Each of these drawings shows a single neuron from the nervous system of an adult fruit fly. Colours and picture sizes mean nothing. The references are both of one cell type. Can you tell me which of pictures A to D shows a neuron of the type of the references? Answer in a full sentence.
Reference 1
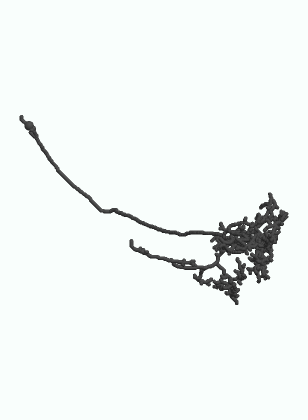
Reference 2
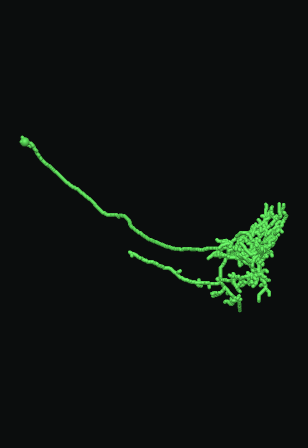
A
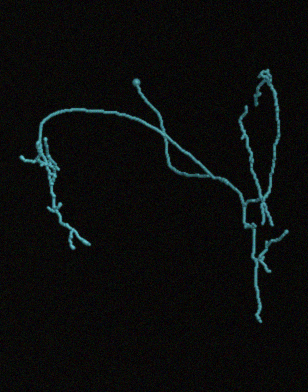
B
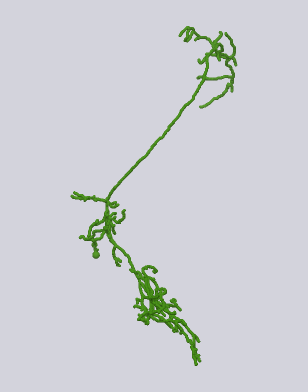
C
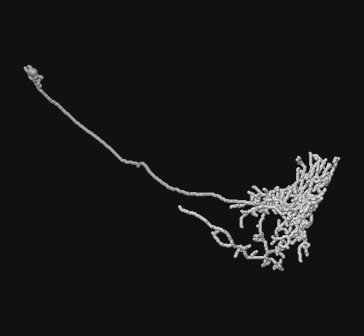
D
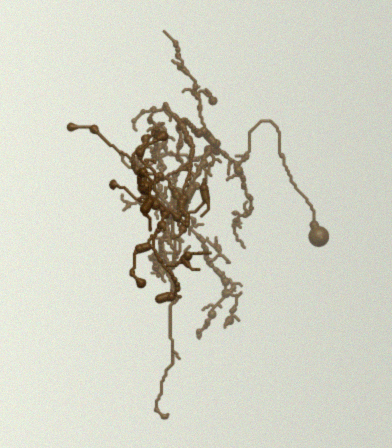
Picture C shows a neuron of the same cell type.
